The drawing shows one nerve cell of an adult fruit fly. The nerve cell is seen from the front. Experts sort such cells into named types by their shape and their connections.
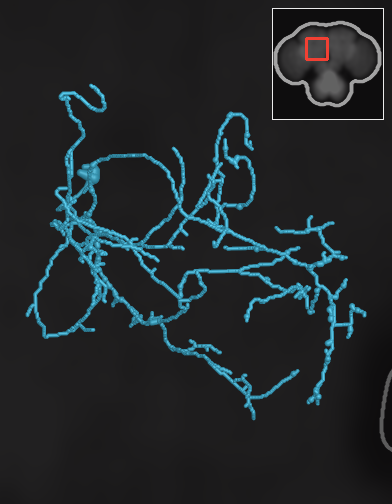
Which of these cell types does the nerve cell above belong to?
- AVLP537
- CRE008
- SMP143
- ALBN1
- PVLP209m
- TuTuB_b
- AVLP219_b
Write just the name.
PVLP209m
